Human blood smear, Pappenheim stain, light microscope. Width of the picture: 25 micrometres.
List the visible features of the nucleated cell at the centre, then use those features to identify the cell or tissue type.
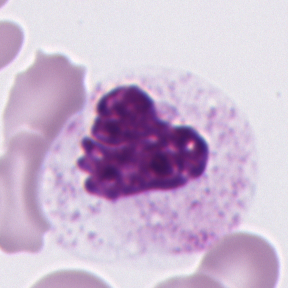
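The nucleus has an irregular, folded outline with several shallow lobes and lies slightly towards the upper left rather than central. Its chromatin is dark purple and coarsely clumped, with paler patches between clumps. The cytoplasm is abundant and very pale, nearly colourless. Answer: segmented neutrophil.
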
